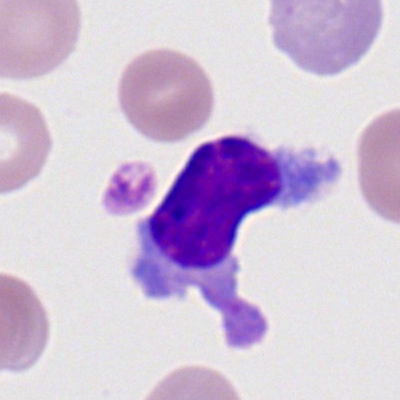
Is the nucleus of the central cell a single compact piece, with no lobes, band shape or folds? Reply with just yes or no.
Yes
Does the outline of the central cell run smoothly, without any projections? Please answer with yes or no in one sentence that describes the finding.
No, by its outline the cell is rough, not smooth and even.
